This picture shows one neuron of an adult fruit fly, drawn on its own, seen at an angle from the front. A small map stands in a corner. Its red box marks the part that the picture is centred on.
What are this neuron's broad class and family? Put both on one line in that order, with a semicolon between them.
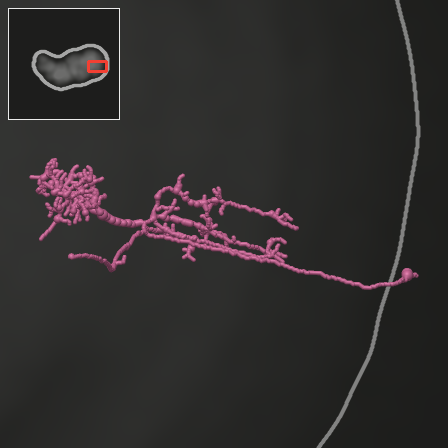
visual projection neuron; TmY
